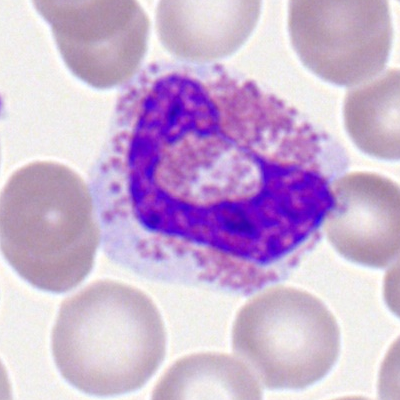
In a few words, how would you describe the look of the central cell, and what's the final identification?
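The cell outline is irregular and somewhat angular. A thick curved band of nucleus surrounds a central pale patch. The cytoplasm is pale greyish-blue, with discrete pink-red granules scattered through it. This cell is an eosinophil.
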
